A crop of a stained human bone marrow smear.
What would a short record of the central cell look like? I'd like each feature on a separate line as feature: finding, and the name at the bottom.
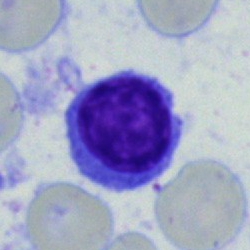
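Chromatin: dense, deep purple, faint patchy mottling.
Cytoplasm: blue.
Granules: none seen.
Vacuoles: none seen.
Verdict: lymphocyte.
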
